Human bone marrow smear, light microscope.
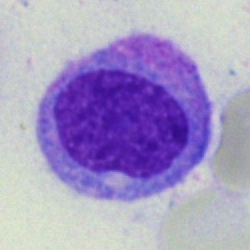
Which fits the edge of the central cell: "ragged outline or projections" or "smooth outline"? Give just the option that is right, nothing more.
Smooth outline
